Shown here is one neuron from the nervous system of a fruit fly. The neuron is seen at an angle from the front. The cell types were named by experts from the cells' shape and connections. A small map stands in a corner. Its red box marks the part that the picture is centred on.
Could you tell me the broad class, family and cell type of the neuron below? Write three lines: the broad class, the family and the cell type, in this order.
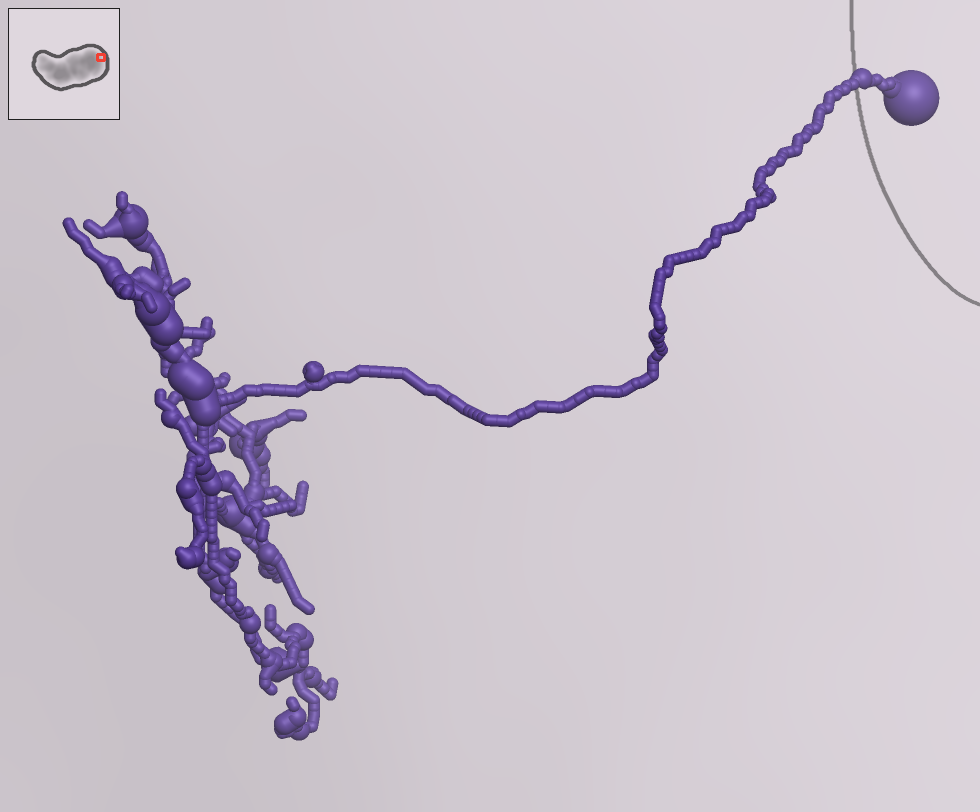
optic-lobe intrinsic neuron
Cm
Cm1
